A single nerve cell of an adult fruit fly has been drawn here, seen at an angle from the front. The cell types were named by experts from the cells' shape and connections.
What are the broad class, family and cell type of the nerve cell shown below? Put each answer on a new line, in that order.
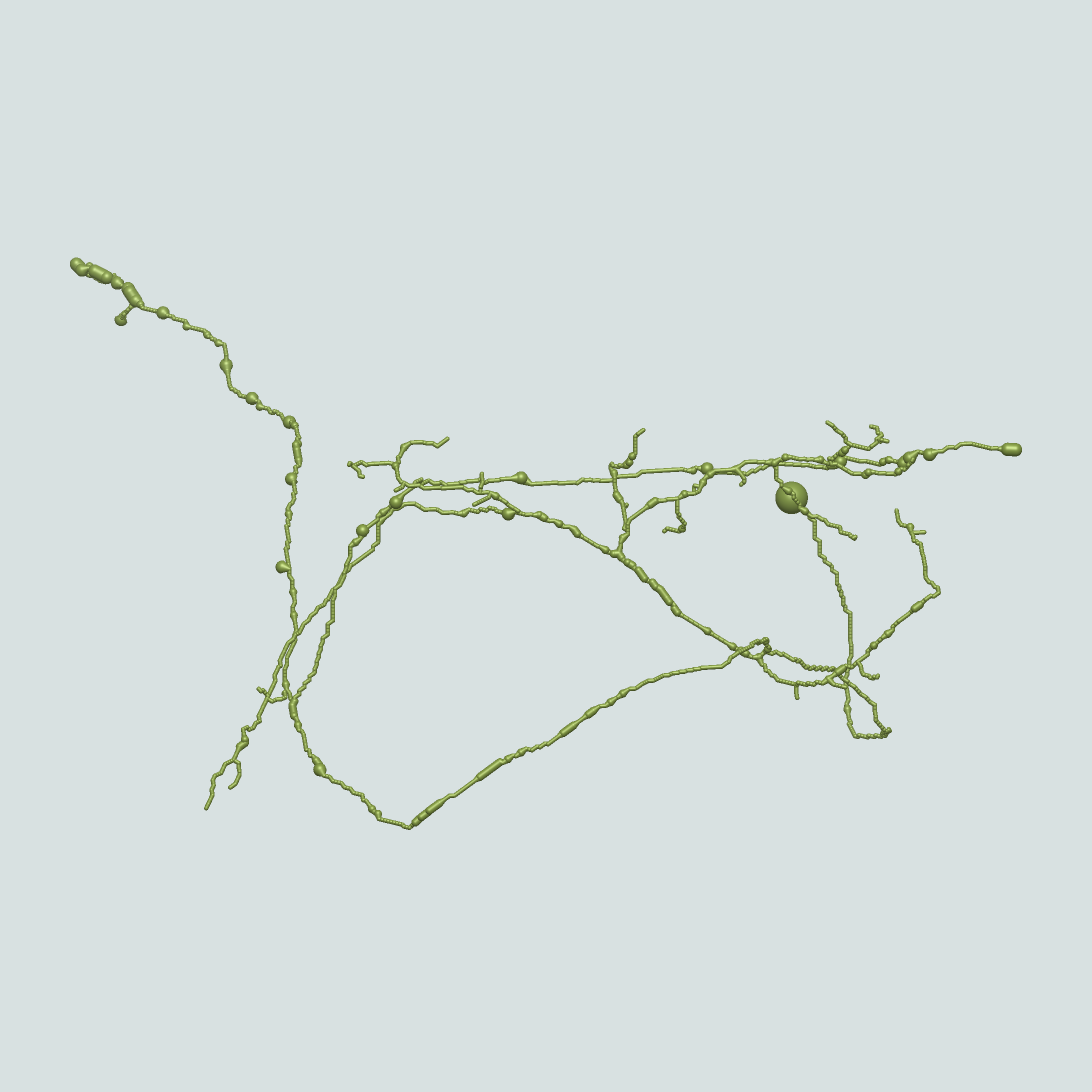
central-brain intrinsic neuron
hemilineage DM3_dorso_medial
SMP523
